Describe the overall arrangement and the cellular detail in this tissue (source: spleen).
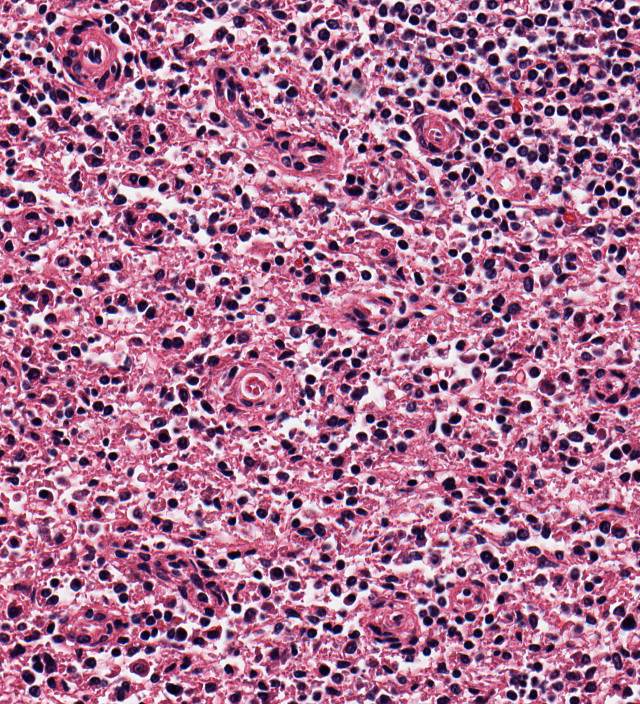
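A diffuse sheet of cells occupies the whole field; neither glands nor covering epithelium are present. Scattered across it are many small vessels with thick, concentrically layered pink walls. Their lumens are narrow, slit-like or pinpoint, compared with the thickness of the walls. A pale pink, finely fibrillary background lies between the cells.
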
